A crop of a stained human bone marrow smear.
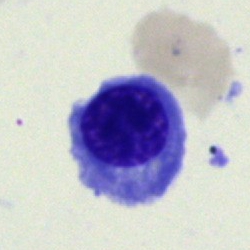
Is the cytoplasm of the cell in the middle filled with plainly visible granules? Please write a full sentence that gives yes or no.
No, this cell has a cytoplasm without visible granules.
